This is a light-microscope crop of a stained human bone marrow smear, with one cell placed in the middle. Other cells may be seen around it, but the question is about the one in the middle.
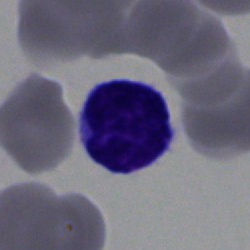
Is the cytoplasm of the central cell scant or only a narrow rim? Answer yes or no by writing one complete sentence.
Yes, the cell's cytoplasm is limited to a thin rim around the nucleus.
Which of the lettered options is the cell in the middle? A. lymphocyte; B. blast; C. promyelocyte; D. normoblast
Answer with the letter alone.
A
